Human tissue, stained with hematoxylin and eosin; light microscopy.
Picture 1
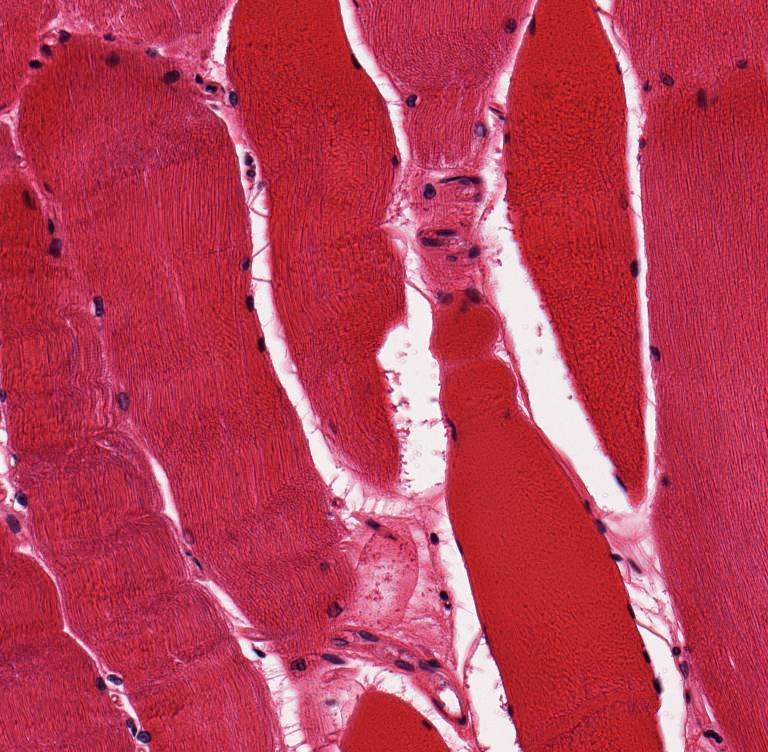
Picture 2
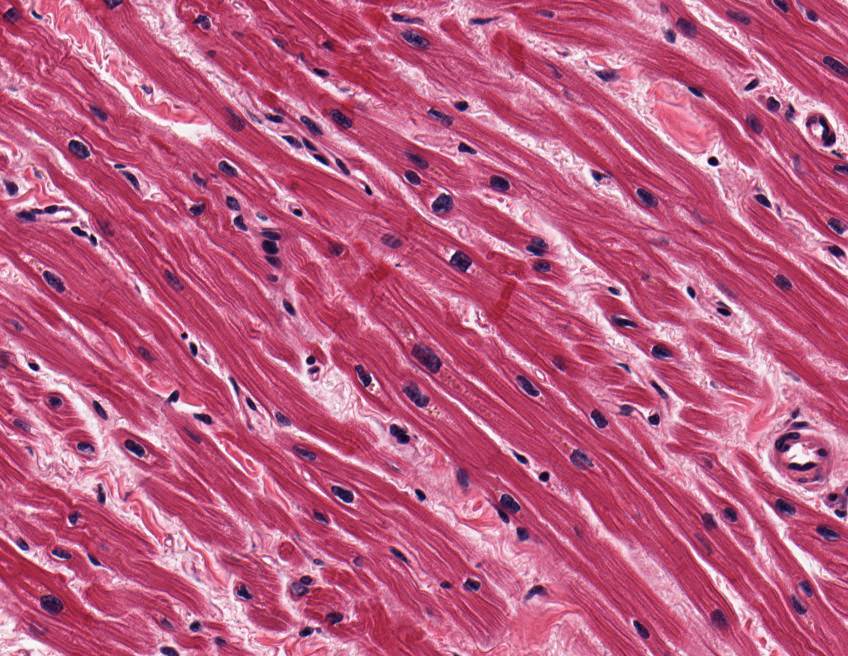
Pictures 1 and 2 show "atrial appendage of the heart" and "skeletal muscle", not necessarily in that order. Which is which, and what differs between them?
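What we have in picture 1 is skeletal muscle; picture 2 is the atrial appendage of the heart. On the left side of picture 1 I can make out fine transverse striations across the fibres, whose cytoplasm stains strongly red with eosin. Their small, dark, flattened nuclei lie at the fibre edges, and thin, pale pink connective tissue with a few elongated nuclei lies between the fibres, most abundant in the centre. In picture 2, by contrast, the fibres branch and join their neighbours, with oval nuclei lying centrally. The cytoplasm is deep pink with fine lengthwise striations, and several nuclei in the centre of the field have a pale clear zone at their ends.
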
